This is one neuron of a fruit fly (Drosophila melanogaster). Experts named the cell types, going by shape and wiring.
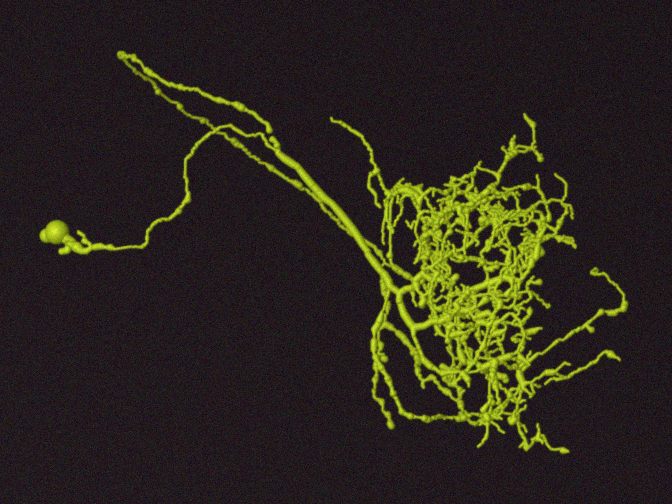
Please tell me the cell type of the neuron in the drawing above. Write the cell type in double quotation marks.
"PLP035"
